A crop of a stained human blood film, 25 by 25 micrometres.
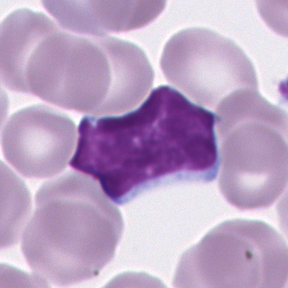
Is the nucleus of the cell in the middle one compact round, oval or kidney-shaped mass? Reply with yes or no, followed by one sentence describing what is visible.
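Yes. The nucleus is a single unlobed mass.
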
